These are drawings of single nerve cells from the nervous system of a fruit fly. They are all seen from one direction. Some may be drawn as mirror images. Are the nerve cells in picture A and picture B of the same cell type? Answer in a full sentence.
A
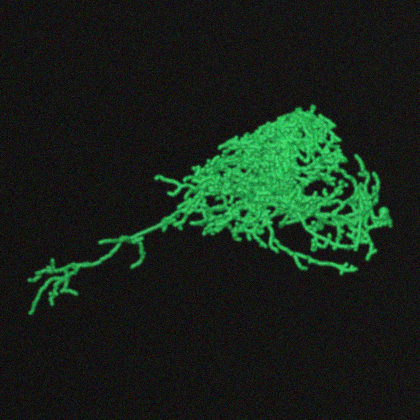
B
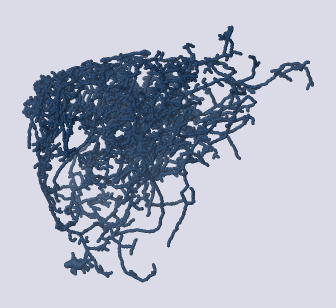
They are of the same cell type.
